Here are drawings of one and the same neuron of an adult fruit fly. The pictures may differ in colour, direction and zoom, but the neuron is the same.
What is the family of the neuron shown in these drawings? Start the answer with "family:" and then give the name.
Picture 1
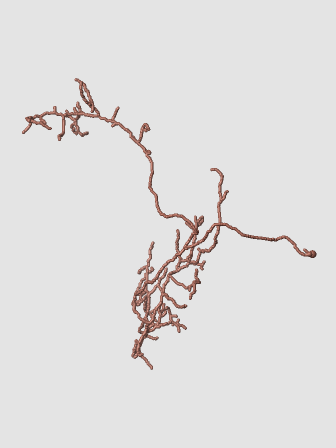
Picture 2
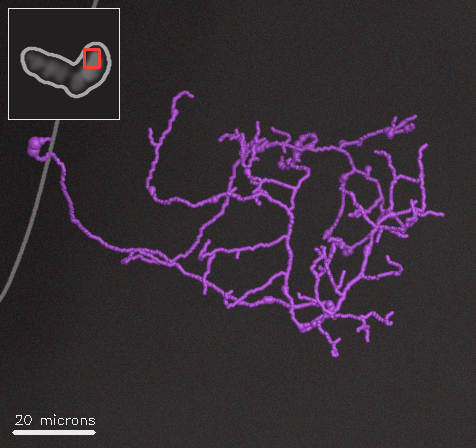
family: hemilineage VLPp&l1_lateral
